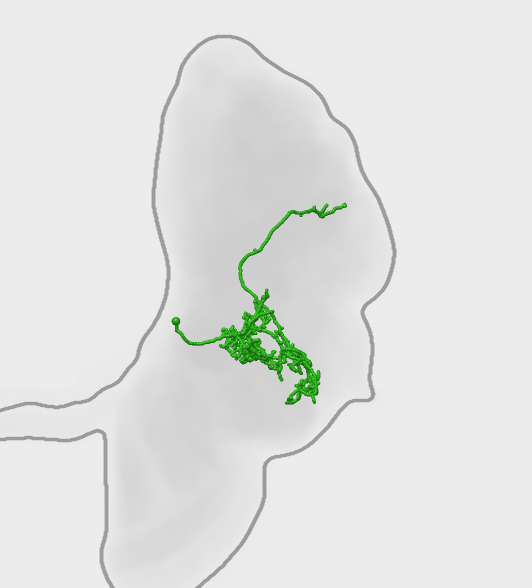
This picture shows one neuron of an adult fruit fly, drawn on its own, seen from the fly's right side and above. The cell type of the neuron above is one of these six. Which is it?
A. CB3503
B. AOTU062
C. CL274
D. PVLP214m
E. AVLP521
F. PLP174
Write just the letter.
C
